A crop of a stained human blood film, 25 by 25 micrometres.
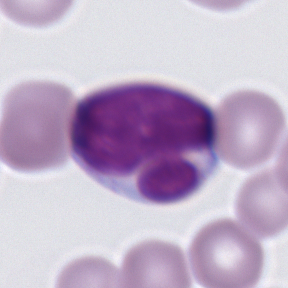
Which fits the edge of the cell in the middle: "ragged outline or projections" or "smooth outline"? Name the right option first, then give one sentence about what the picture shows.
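Smooth outline. The cell outline is smooth and oval.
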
